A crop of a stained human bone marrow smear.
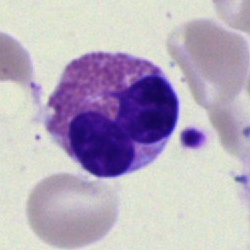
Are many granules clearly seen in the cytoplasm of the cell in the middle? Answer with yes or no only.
Yes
